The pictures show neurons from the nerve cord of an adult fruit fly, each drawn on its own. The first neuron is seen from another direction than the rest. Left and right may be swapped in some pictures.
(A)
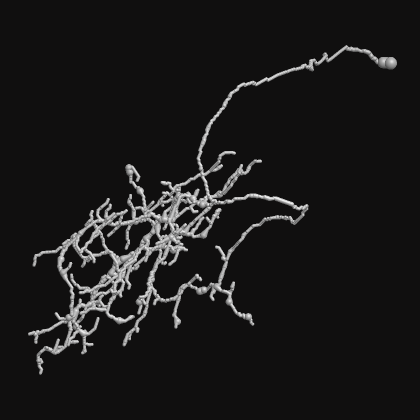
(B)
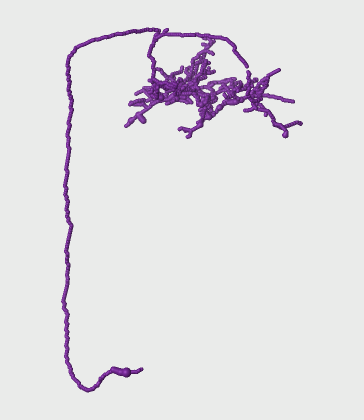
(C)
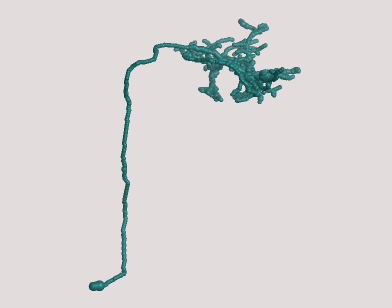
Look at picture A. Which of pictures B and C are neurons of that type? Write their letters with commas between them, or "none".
B, C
